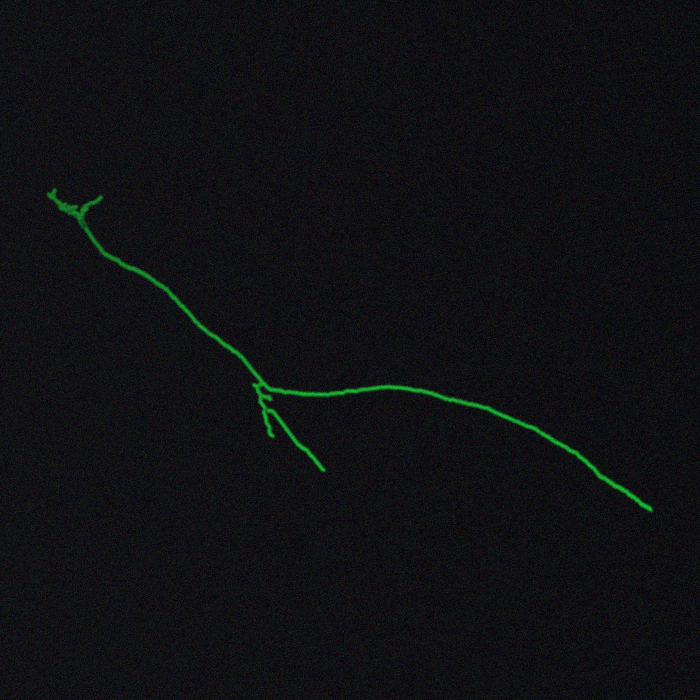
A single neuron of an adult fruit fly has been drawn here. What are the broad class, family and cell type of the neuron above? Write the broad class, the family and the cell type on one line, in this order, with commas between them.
sensory neuron entering the nerve cord, class mechanosensory proprioceptive, SNpp03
